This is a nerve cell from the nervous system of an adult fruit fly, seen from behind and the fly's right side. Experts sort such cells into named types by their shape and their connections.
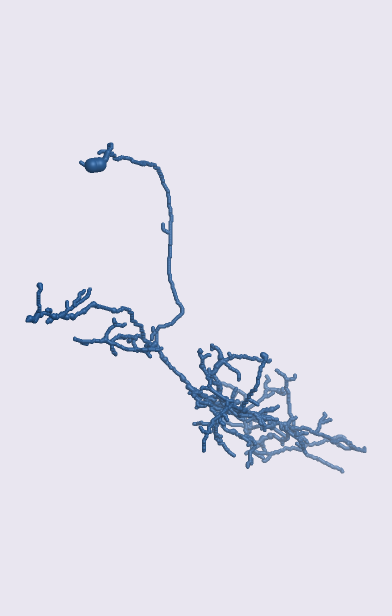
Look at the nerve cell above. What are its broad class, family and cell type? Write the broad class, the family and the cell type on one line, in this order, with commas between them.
nerve-cord intrinsic neuron, hemilineage 19A, IN19A100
